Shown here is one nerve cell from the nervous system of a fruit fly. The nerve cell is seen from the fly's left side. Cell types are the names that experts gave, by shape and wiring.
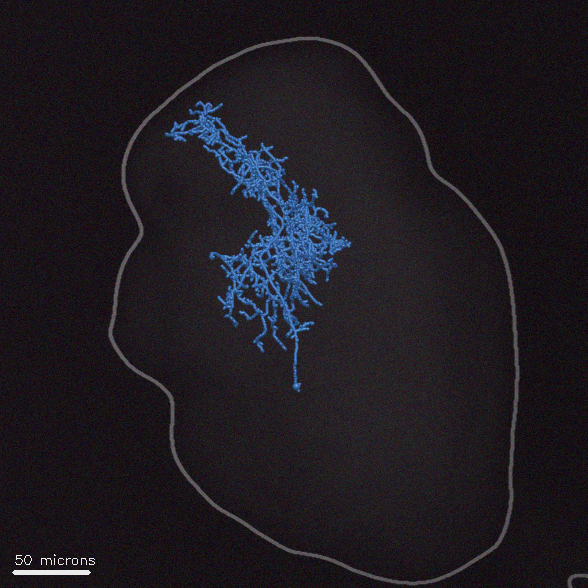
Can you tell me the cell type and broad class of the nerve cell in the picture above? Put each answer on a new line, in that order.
AVLP316
central-brain intrinsic neuron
